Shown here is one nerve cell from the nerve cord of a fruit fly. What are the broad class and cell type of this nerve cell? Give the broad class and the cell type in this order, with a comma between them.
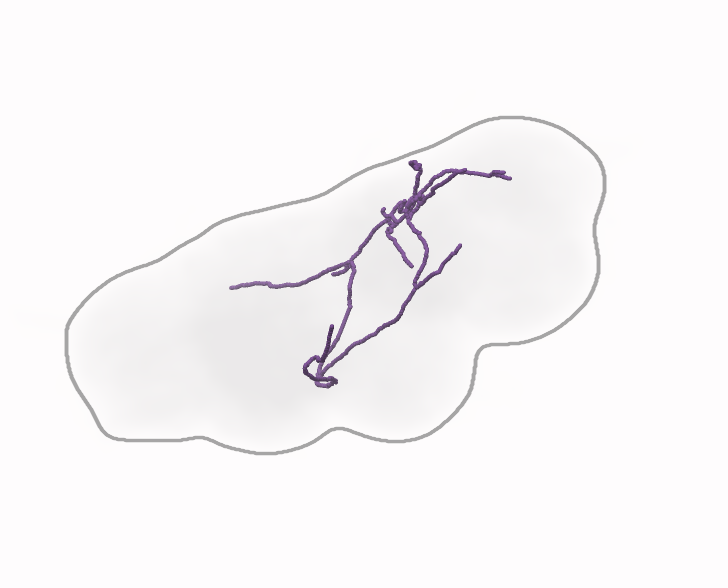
sensory neuron entering the nerve cord, SNxx32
